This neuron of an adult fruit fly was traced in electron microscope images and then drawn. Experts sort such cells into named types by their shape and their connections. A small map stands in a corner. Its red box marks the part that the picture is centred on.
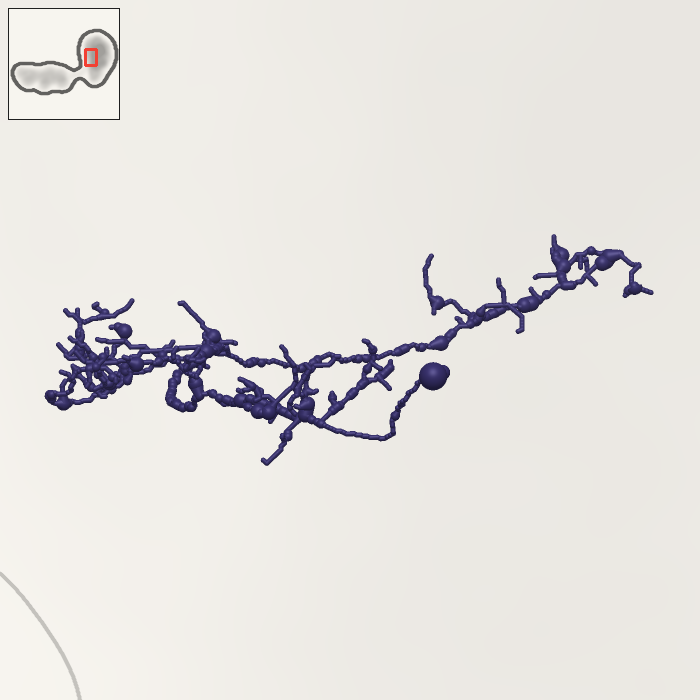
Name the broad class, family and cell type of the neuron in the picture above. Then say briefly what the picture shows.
It is an optic-lobe intrinsic neuron. Its family is TmY. It is of cell type TmY4. The cell body is in the middle of the picture. The picture shows dozens of branch ends.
